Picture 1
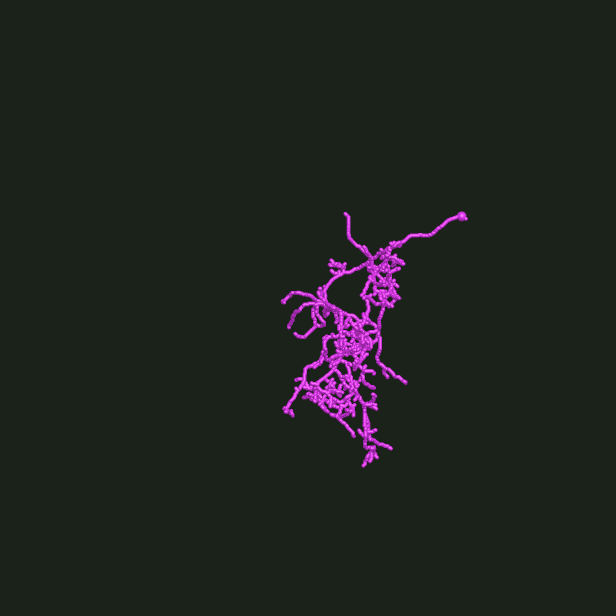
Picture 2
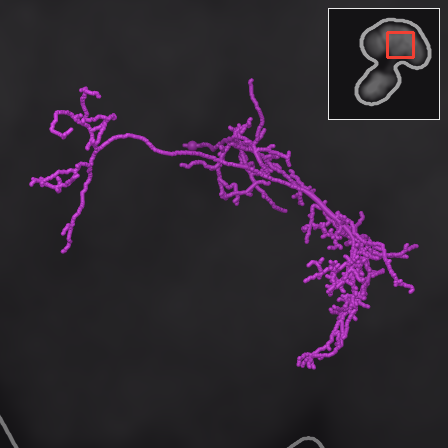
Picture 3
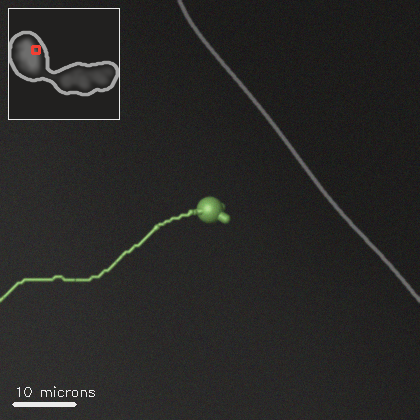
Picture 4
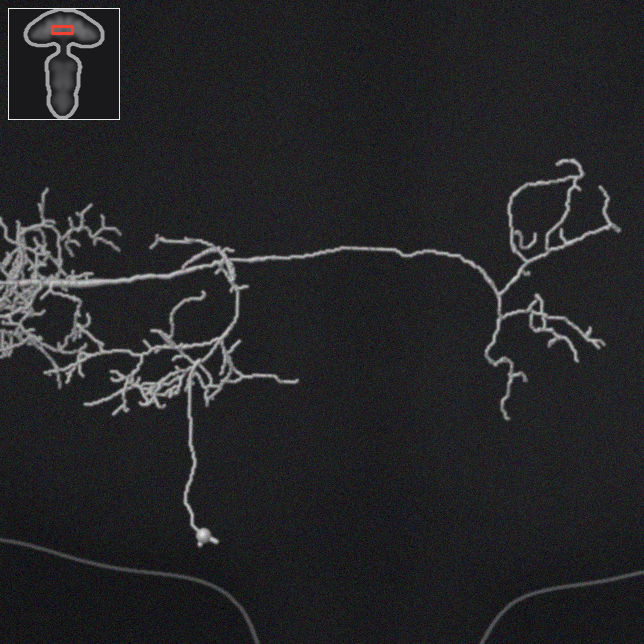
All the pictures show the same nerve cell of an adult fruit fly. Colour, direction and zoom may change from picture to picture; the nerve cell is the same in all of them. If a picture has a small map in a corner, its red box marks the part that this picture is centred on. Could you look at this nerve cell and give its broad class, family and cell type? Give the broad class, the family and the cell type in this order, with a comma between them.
central-brain intrinsic neuron, hemilineage VLPp2, WED125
